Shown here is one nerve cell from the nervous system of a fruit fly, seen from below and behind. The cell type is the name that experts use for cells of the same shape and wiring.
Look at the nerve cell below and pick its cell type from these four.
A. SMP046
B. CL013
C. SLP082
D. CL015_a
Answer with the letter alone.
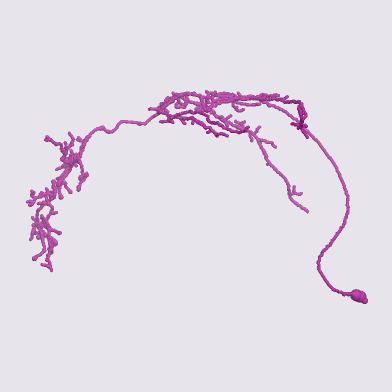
A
